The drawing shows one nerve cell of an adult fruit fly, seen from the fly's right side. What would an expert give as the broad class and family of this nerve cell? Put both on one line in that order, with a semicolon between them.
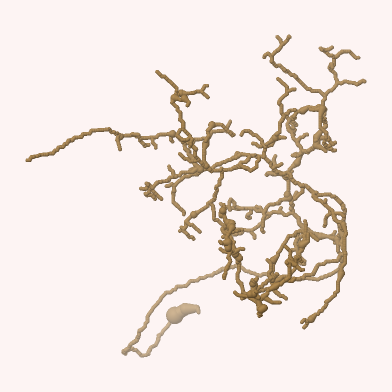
nerve-cord intrinsic neuron; hemilineage 14A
